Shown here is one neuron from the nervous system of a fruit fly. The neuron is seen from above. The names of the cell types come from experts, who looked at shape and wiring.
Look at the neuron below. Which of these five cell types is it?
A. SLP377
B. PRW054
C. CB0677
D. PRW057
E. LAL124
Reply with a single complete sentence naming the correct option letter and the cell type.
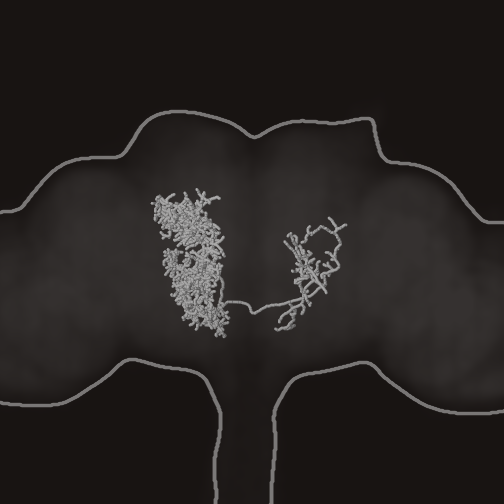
The cell type of the neuron is CB0677, listed as option C.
